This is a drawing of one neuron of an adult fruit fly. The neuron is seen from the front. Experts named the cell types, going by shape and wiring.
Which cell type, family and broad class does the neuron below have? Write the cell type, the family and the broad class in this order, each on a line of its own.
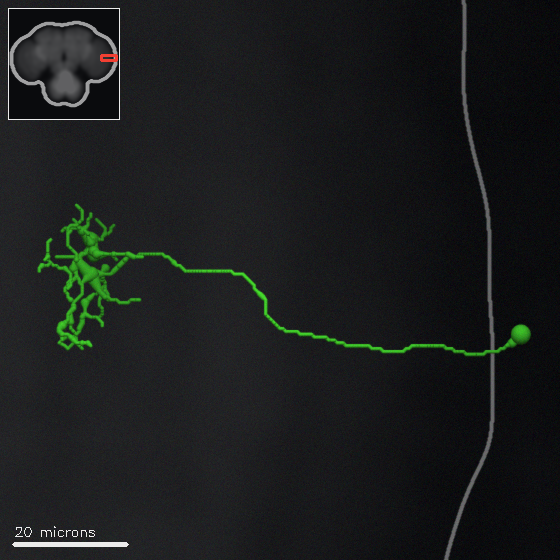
Dm8a
Dm
optic-lobe intrinsic neuron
